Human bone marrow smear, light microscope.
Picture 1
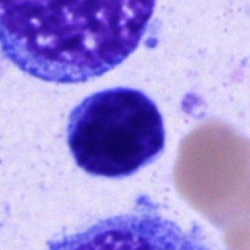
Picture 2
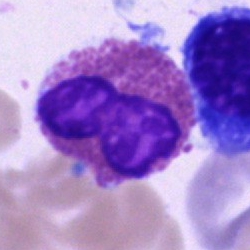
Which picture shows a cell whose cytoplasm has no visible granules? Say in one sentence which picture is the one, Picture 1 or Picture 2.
No visible granules are present in the cytoplasm of the cell in picture 1.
